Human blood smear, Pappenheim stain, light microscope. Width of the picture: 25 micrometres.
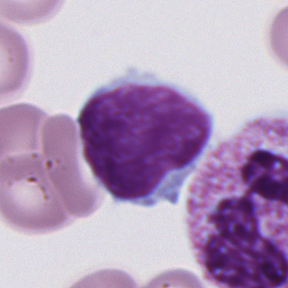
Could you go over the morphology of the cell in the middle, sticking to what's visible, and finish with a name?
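First, the nucleus: a single unlobed mass, roughly rounded and slightly angular in outline, nearly reaching the cell edge on the left. Second, the cytoplasm: it shows mostly along the top and at the lower right, and holds no visible granules. Third, the cytoplasmic edge at the top: ragged rather than smooth. The cell is a typical lymphocyte.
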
